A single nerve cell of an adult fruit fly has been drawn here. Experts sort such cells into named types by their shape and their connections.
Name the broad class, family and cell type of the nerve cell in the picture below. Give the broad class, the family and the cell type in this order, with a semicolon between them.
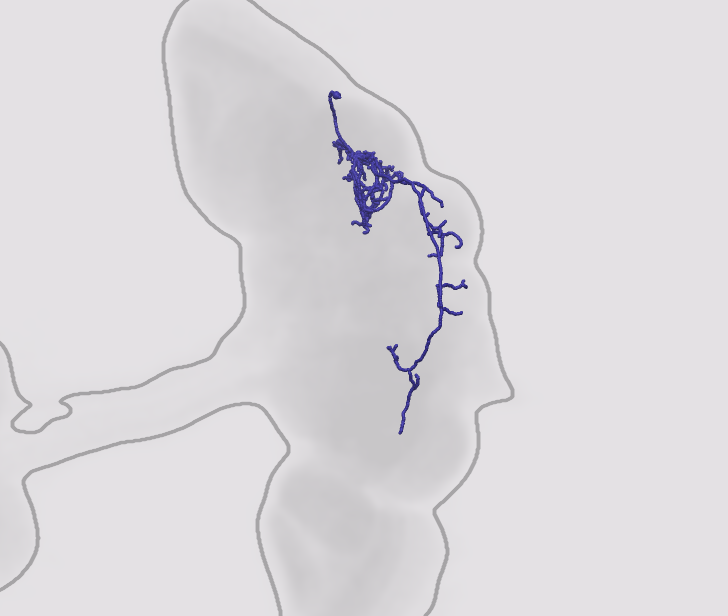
central-brain intrinsic neuron; hemilineage SLPal2; AVLP703m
